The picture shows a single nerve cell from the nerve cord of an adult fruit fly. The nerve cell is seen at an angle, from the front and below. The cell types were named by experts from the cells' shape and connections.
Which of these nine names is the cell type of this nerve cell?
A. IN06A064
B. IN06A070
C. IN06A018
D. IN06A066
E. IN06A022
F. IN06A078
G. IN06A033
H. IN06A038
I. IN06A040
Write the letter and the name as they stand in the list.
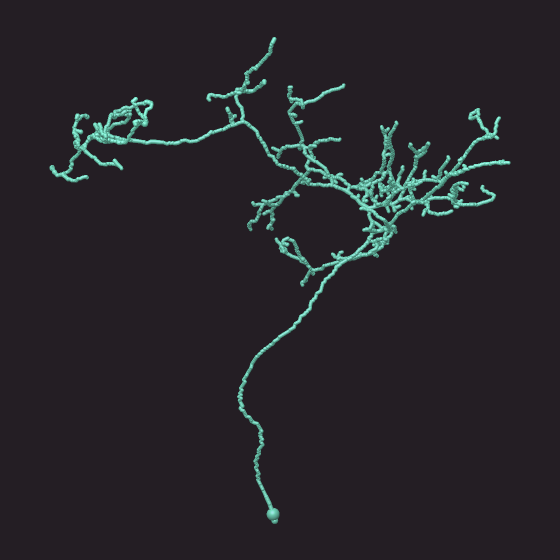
G. IN06A033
